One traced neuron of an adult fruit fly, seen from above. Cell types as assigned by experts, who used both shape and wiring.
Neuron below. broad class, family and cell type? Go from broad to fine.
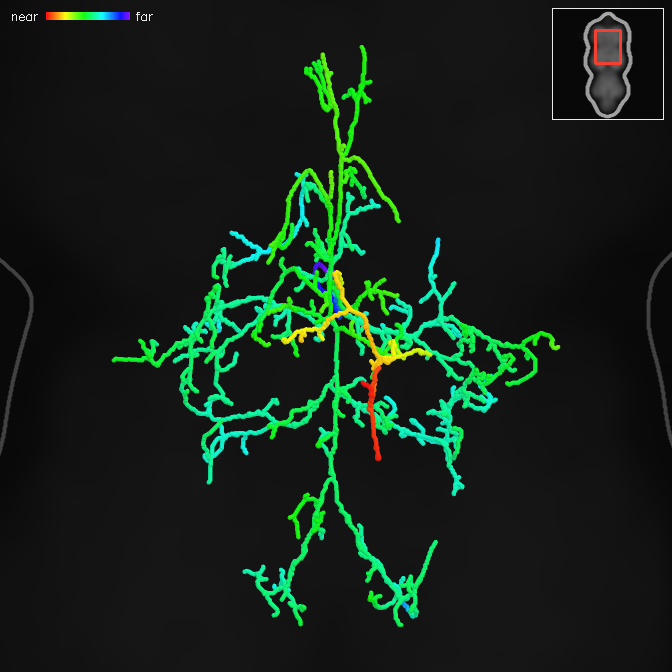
nerve-cord intrinsic neuron; hemilineage 00A; IN00A034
